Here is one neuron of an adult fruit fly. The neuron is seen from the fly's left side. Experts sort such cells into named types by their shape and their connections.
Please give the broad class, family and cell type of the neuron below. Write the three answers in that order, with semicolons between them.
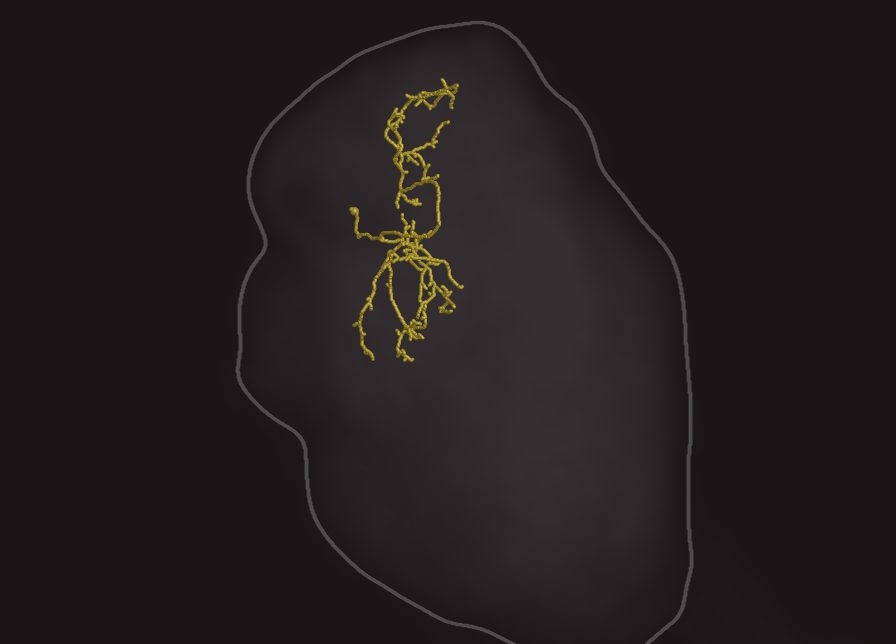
central-brain intrinsic neuron; hemilineage VLPl&d1_dorsal; AVLP225_b3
